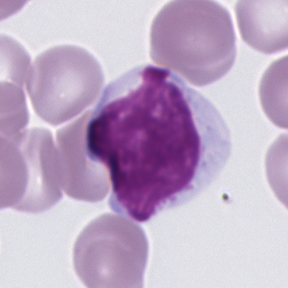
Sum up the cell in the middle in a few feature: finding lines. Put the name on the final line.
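Nucleus: a small knob jutting out at the top edge
Cytoplasm: pale greyish blue
Granules: a few, fine and purple, along the right edge of the nucleus
Border: smooth, without hair-like projections
Name: large granular lymphocyte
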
